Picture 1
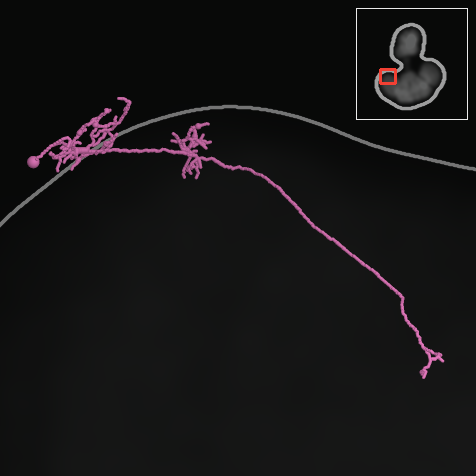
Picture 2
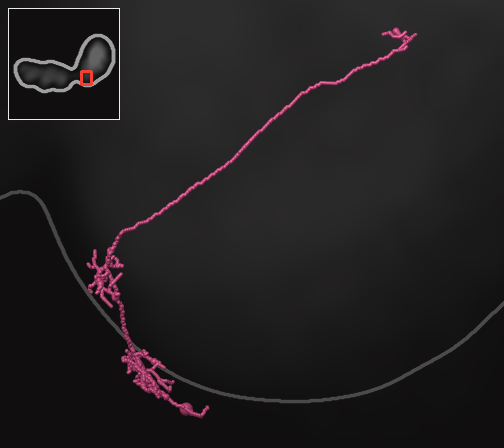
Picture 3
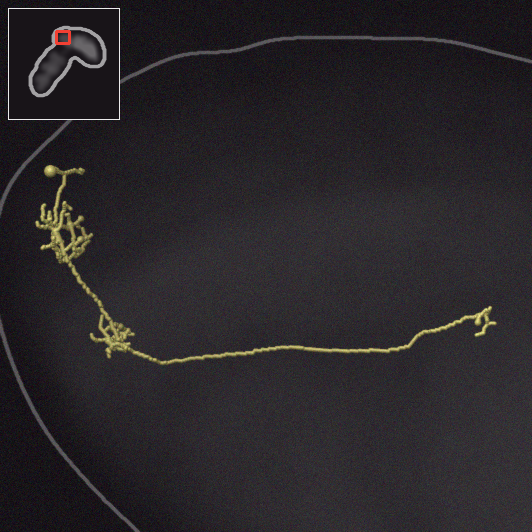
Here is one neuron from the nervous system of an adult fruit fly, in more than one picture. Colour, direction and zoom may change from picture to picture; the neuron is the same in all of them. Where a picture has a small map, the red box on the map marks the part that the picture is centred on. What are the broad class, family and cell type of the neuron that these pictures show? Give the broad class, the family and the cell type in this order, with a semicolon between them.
optic-lobe intrinsic neuron; Tm; Tm6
